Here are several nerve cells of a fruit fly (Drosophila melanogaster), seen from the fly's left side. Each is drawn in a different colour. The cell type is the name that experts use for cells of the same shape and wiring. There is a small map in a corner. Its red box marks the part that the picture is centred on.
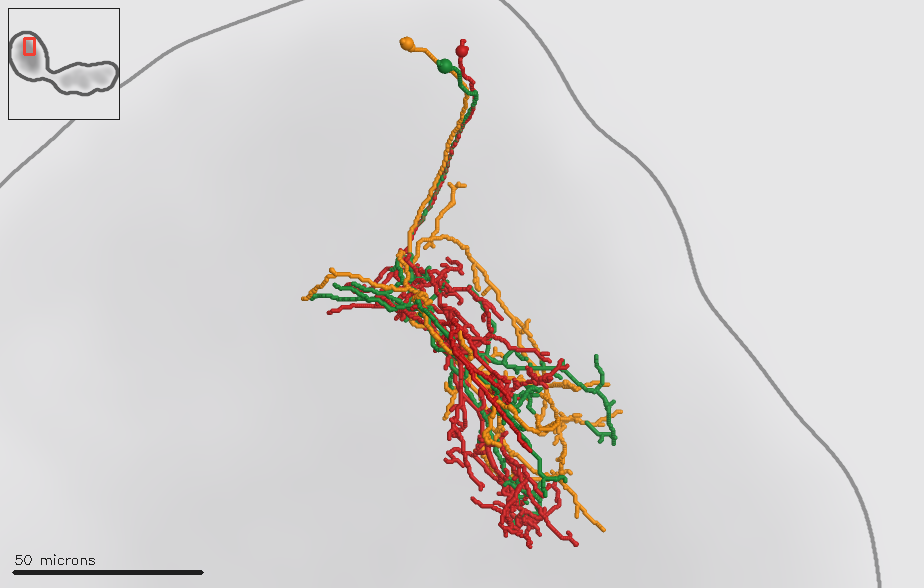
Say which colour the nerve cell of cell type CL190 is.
orange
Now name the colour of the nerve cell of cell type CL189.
green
